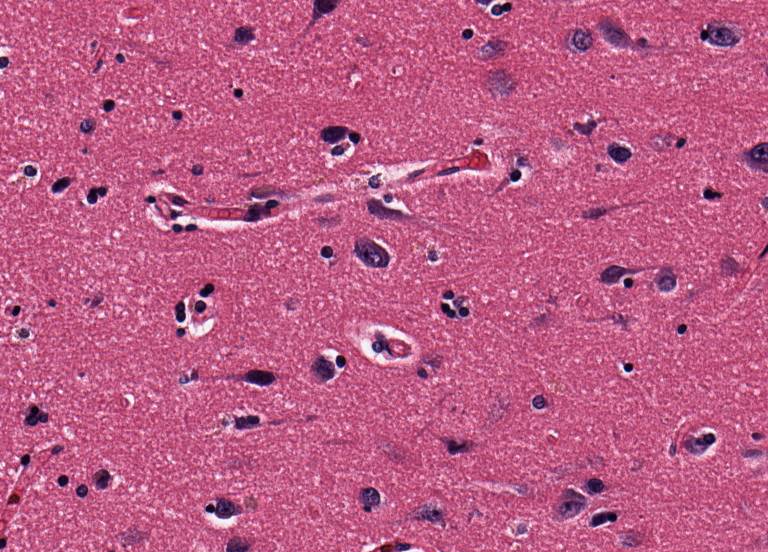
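Cerebral cortex, haematoxylin and eosin. Scattered throughout are small round nuclei, dark and evenly stained, with almost no cytoplasm visible. Some larger cell bodies have two or three small dark nuclei clustered closely against them. I see no epithelium, glands or fat cells. Clear, empty halos around many cells and the capillary are consistent with shrinkage artefact.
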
